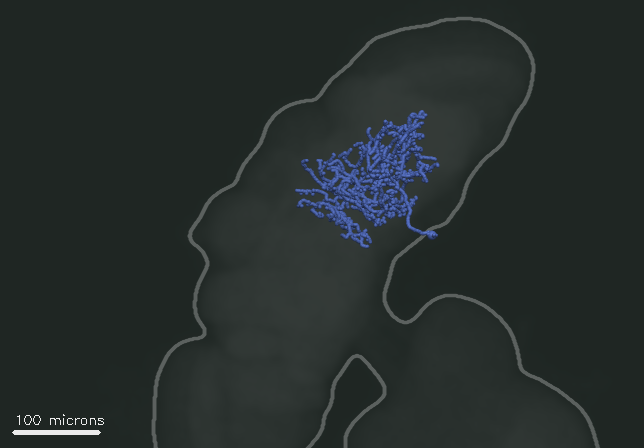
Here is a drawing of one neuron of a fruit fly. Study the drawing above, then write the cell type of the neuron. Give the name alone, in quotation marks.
"pC1x_a"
